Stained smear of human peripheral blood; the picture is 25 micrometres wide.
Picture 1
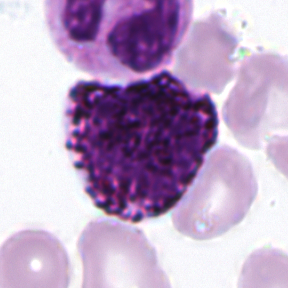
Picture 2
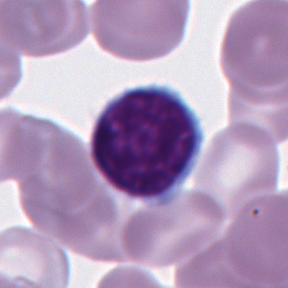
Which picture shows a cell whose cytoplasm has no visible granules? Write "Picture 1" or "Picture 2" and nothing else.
Picture 2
